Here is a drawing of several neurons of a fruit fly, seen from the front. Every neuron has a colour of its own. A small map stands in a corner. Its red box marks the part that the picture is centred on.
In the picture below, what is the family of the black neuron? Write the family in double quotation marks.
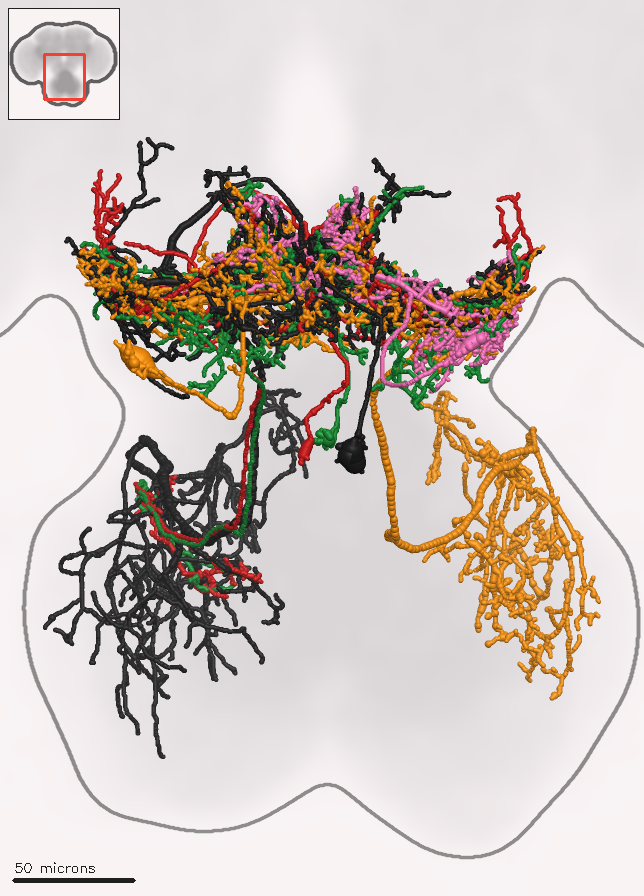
"hemilineage MX3"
